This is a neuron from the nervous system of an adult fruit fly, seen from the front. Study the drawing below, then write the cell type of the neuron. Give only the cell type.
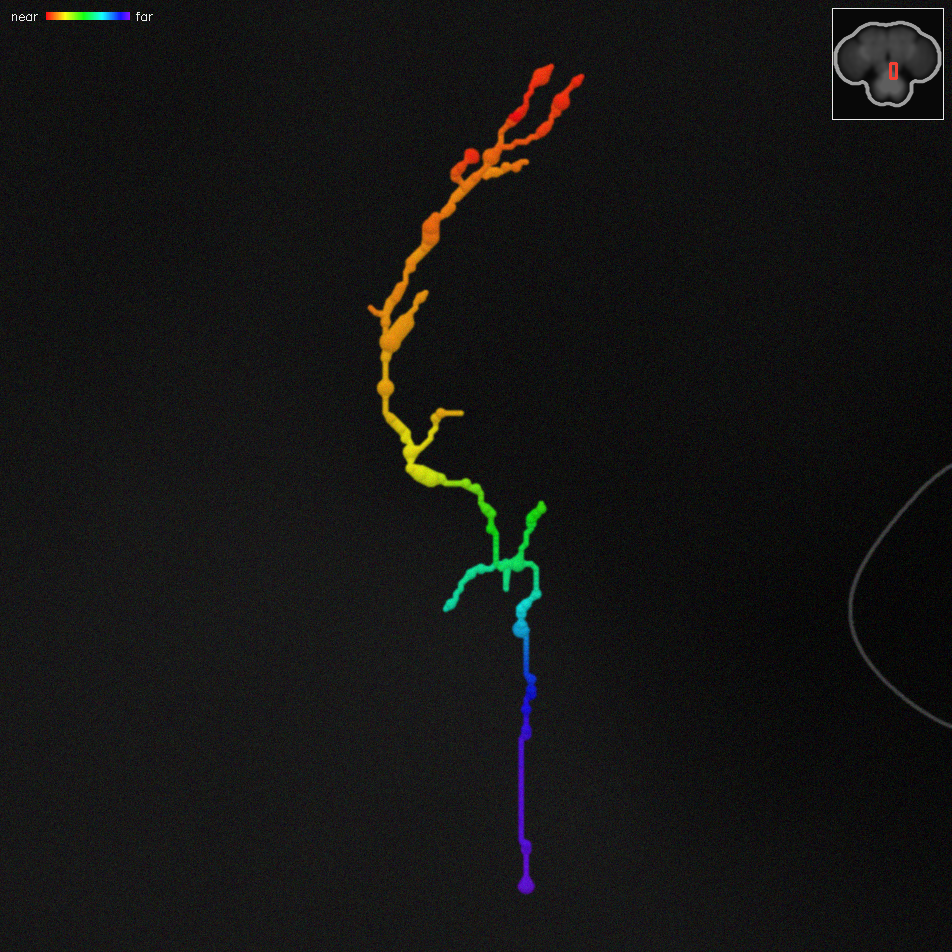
claw_tpGRN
